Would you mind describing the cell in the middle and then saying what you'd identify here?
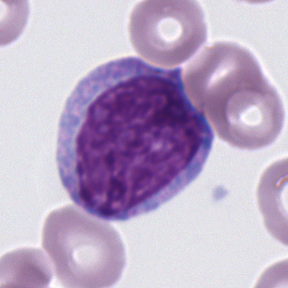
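Checking the surface, I find no projections. The nucleus lies toward the right, so the rim of cytoplasm is wider on the left. In that cytoplasm I see fine purplish dots, but no vacuoles. So this is an atypical promyelocyte.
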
